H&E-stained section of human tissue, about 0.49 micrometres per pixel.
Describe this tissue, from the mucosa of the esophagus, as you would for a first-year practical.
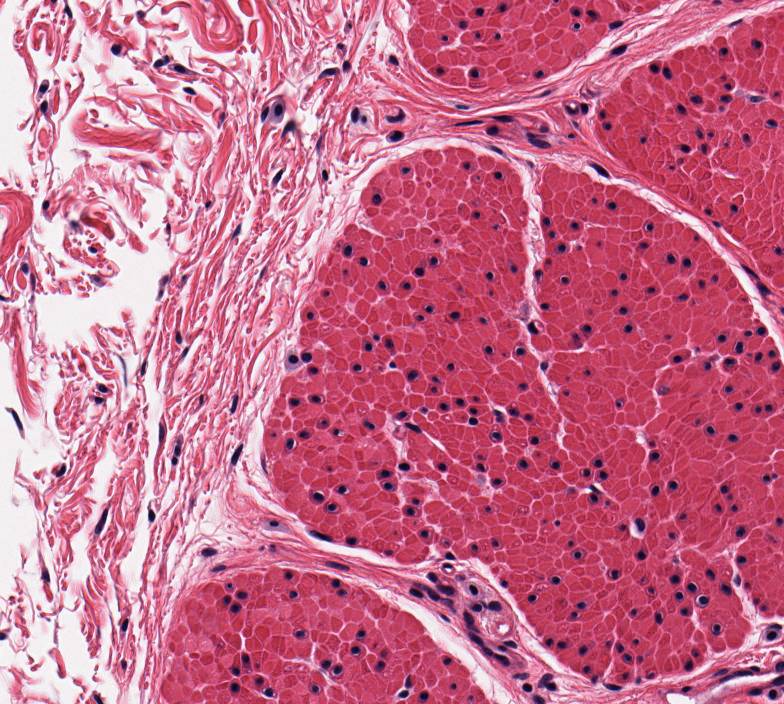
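Centre and right: several rounded bundles of muscle cells, separated by connective tissue septa. Muscle cells cut in cross section, seen as small polygonal pink profiles. Septa: thin bands of pale pink collagen with flattened dark nuclei. Left: loose connective tissue, wavy collagen bundles running mostly top to bottom, scattered spindle-shaped nuclei.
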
